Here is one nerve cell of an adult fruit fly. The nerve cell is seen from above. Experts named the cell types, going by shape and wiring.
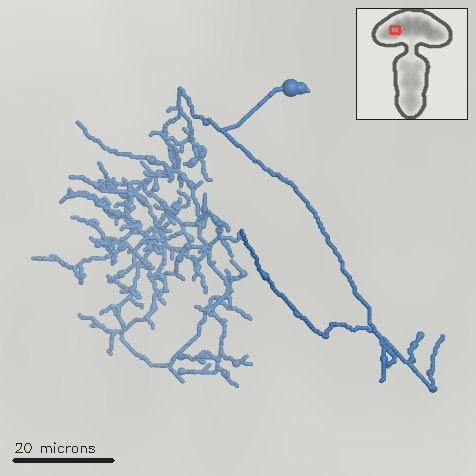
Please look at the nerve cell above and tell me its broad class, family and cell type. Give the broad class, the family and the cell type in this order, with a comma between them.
optic-lobe intrinsic neuron, MeLo, MeLo1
